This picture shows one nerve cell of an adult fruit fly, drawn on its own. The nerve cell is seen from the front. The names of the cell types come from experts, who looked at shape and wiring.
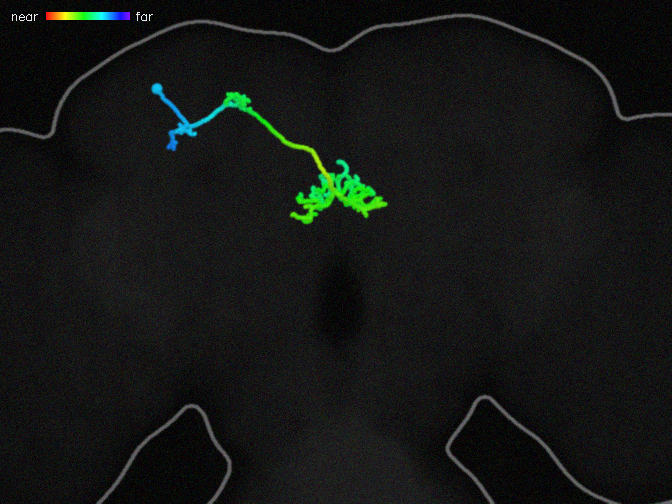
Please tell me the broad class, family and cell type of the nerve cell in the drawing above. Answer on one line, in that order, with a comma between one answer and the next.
central-brain intrinsic neuron, hemilineage DL1_dorsal, FB2F_c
